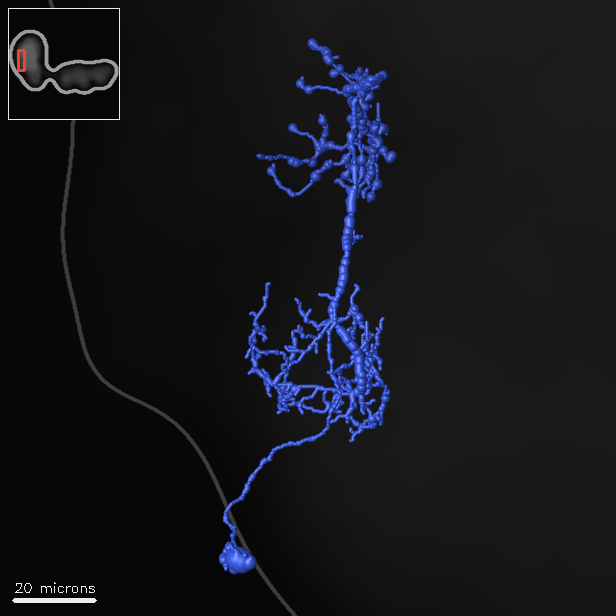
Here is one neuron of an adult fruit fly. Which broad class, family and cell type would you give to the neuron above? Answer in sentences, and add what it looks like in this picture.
It is a central-brain intrinsic neuron. Its family is hemilineage ALv2. Its cell type is v2LN4. From top to bottom in the picture it spans about 130 microns. Dozens of branch ends can be seen.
